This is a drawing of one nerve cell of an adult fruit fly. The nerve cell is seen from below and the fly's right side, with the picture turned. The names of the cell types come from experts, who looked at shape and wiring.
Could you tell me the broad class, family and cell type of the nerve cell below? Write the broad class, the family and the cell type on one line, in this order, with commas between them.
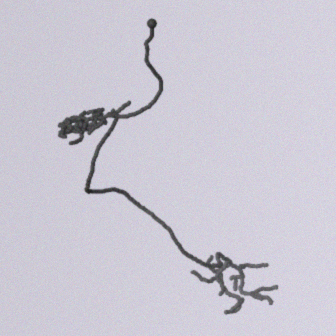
central-brain intrinsic neuron, hemilineage ALv1, DP1m_vPN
